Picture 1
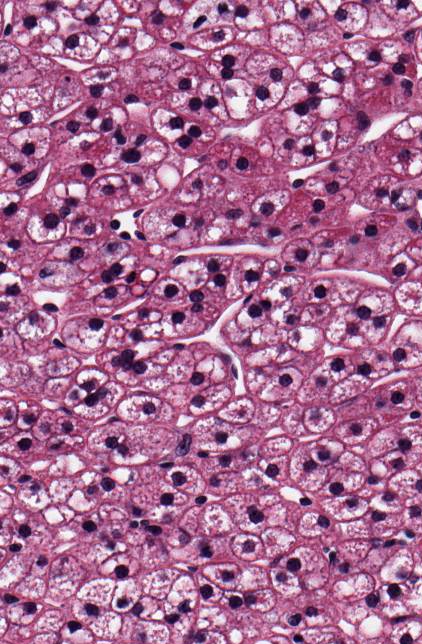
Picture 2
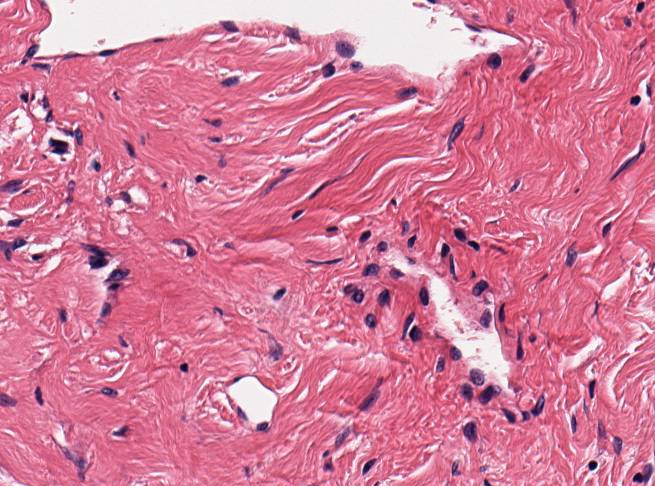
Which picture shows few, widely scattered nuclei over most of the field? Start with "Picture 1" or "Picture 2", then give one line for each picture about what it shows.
Picture 2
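Picture 1: Closely packed polygonal cells fill the whole field in solid sheets, with no glands or lumens.
Picture 2: Nuclei are sparse relative to the fibrous matrix.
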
